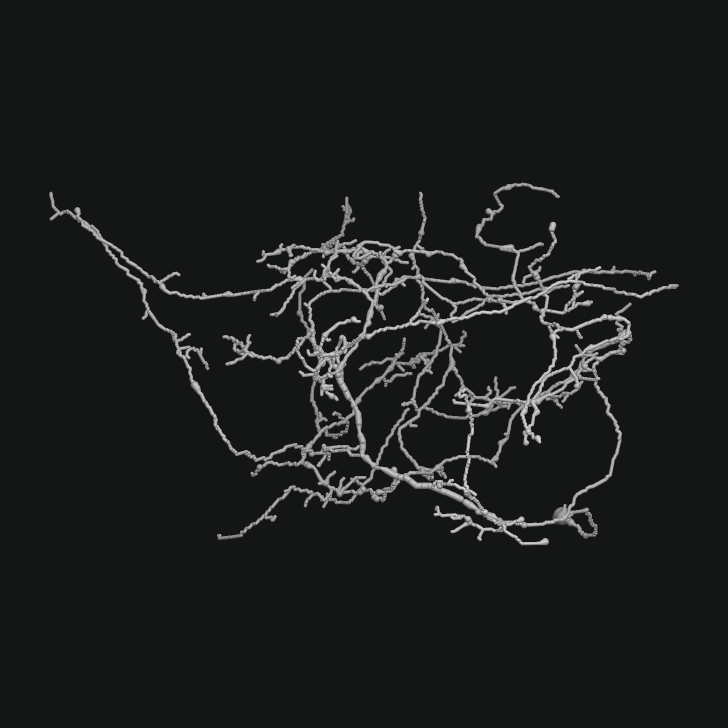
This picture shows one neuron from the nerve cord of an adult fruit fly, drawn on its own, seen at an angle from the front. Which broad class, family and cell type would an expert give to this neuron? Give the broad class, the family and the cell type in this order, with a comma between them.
nerve-cord intrinsic neuron, hemilineage 04B, IN04B028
